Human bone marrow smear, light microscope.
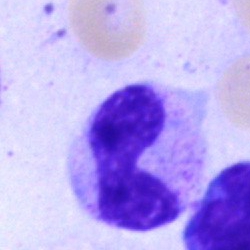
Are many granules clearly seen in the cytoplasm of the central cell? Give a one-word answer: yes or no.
Yes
